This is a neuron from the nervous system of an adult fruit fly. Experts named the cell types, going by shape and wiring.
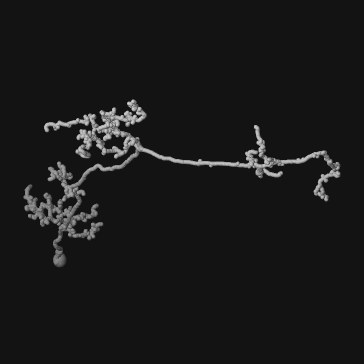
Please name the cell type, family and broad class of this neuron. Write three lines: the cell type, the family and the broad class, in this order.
TmY4
TmY
optic-lobe intrinsic neuron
